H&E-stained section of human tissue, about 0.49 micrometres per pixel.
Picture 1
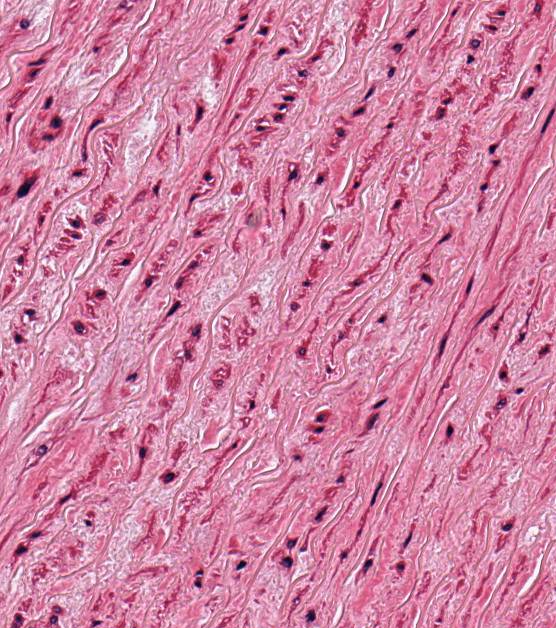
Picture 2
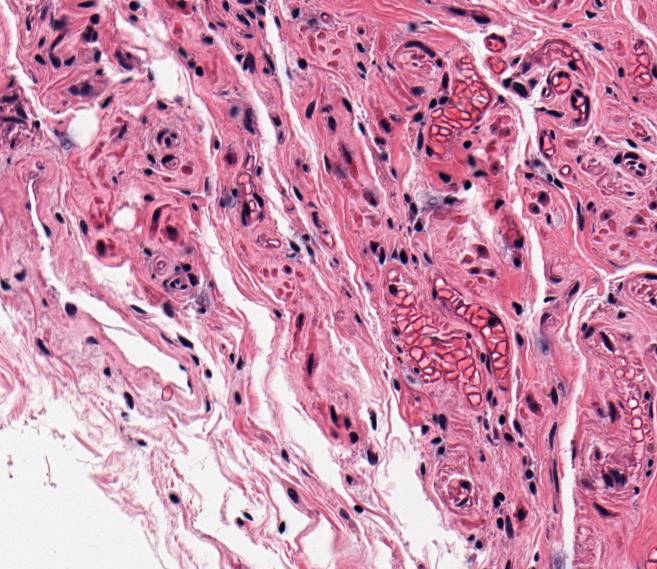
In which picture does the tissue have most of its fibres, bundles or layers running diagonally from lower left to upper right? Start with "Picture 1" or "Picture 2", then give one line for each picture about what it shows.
Picture 1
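What picture 1 shows: Throughout the field, fibres run in parallel diagonally from lower left to upper right.
What picture 2 shows: Bundles of pink fibrous tissue run diagonally from the upper left toward the lower right of the field.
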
